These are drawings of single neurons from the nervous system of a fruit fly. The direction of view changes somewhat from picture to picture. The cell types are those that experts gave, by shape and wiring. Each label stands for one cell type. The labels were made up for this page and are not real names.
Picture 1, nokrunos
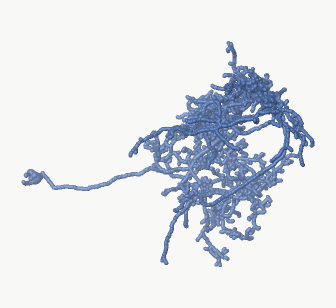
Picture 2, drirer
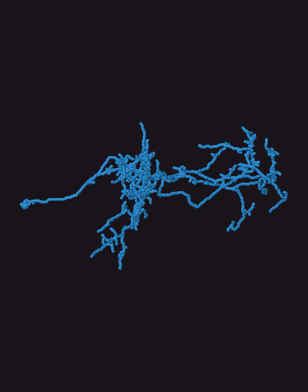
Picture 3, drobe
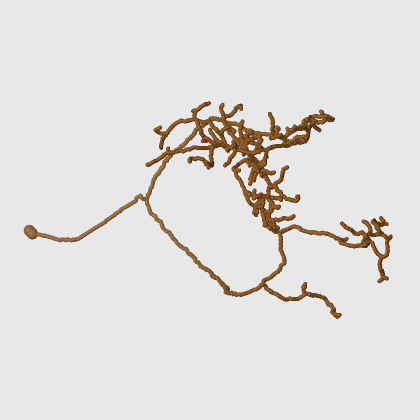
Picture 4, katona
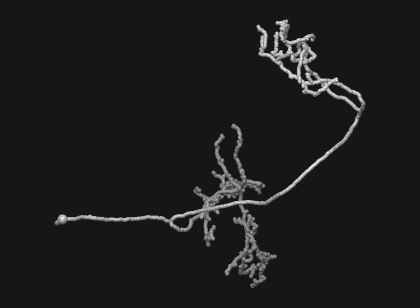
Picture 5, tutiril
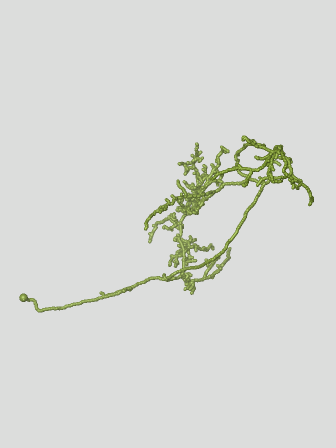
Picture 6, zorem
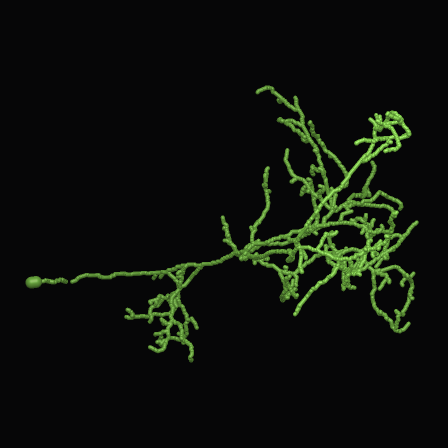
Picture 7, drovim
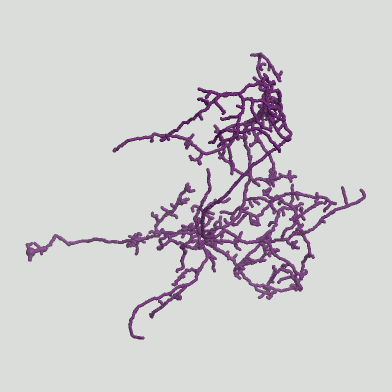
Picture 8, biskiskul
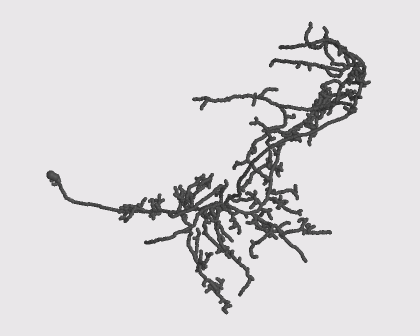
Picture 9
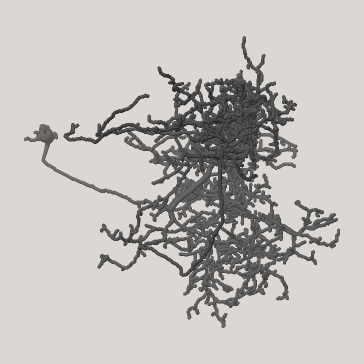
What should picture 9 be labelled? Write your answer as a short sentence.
It belongs to nokrunos.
